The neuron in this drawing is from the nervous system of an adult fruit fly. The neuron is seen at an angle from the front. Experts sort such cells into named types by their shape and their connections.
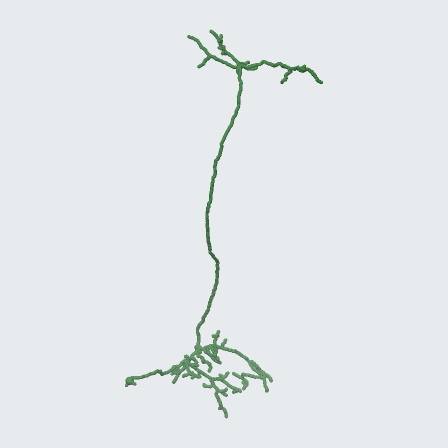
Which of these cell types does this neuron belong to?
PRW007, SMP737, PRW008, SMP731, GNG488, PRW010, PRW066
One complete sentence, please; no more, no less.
It is PRW007 that is the cell type of the neuron.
